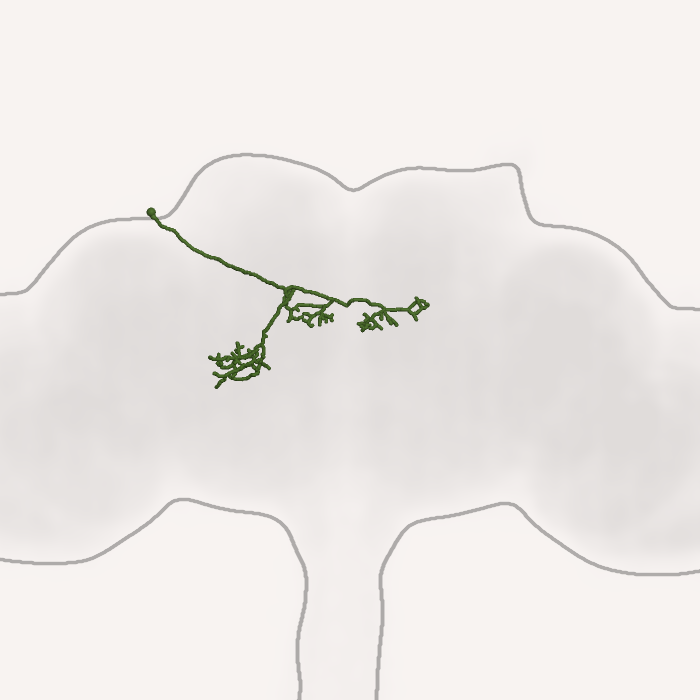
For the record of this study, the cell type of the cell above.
FB8E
